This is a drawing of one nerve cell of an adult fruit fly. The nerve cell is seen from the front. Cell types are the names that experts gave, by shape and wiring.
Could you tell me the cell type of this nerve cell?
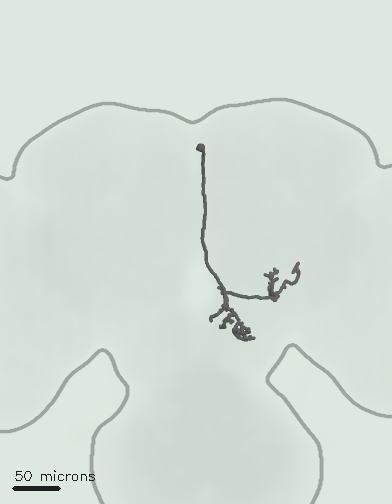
WED102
